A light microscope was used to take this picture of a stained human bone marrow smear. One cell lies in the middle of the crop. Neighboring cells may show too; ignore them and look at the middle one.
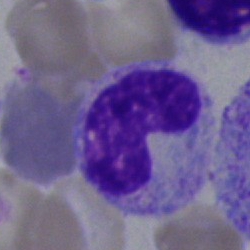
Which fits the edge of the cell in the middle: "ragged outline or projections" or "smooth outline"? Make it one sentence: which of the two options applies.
A smooth edge runs around this cell.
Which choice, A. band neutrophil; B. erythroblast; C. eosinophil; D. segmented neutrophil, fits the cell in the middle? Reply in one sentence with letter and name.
In the middle of the crop is a band neutrophil; option A is therefore correct.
